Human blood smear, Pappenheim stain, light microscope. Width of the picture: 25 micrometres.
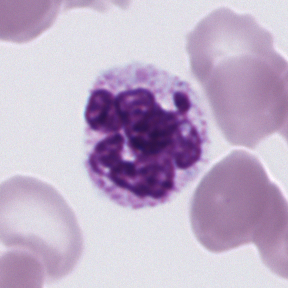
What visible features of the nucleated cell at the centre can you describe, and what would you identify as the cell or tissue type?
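I see a nucleus split into more than four separate lobes, with dark purple, coarsely clumped chromatin. Around the lobes runs a pale pinkish-lilac rim of cytoplasm, and fine pinkish-violet granules are scattered throughout it. The cell measures roughly 13 by 11 micrometres. So this is a segmented neutrophil.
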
